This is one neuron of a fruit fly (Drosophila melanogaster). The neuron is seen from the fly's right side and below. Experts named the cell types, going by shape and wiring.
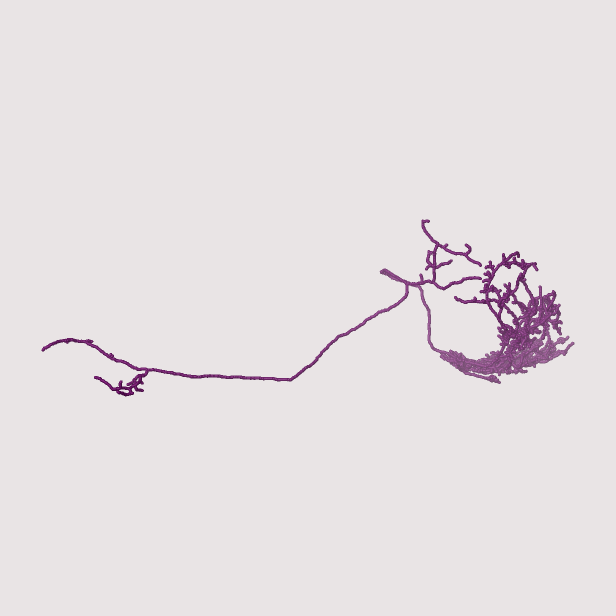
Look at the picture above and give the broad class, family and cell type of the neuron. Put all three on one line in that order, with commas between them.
descending neuron, DNge, DNge051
